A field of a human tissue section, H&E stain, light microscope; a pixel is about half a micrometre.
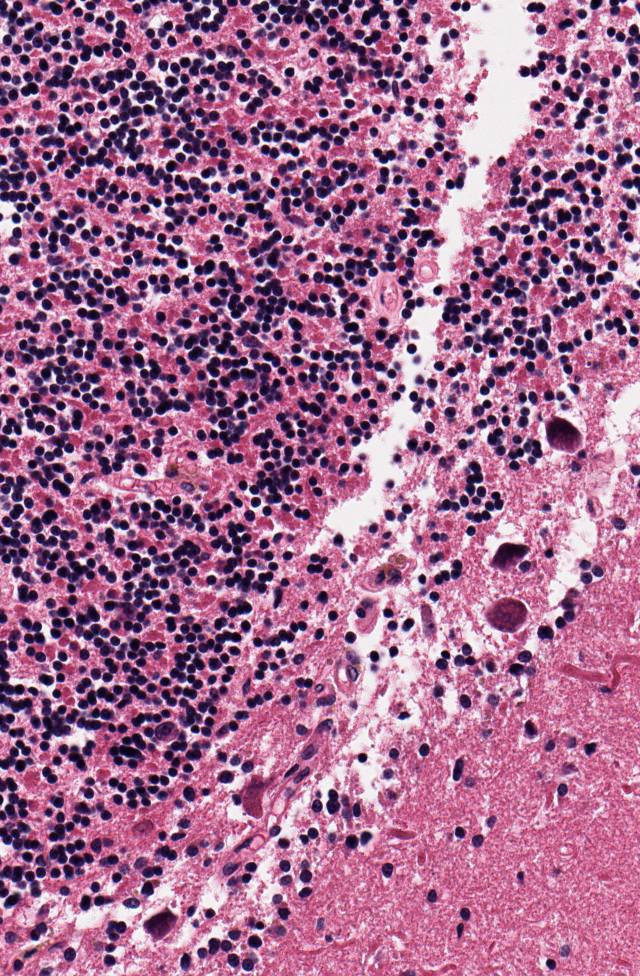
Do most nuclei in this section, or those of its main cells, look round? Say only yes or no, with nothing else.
Yes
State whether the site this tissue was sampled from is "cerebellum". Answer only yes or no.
yes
